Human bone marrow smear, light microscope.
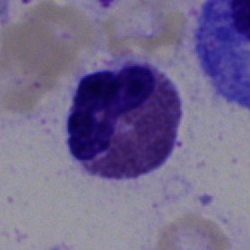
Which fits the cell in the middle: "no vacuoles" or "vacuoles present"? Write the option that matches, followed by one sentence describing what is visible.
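No vacuoles. No vacuoles are seen in the cytoplasm.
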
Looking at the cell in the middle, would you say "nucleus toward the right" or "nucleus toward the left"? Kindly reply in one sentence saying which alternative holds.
On the left side of this cell lies the nucleus.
